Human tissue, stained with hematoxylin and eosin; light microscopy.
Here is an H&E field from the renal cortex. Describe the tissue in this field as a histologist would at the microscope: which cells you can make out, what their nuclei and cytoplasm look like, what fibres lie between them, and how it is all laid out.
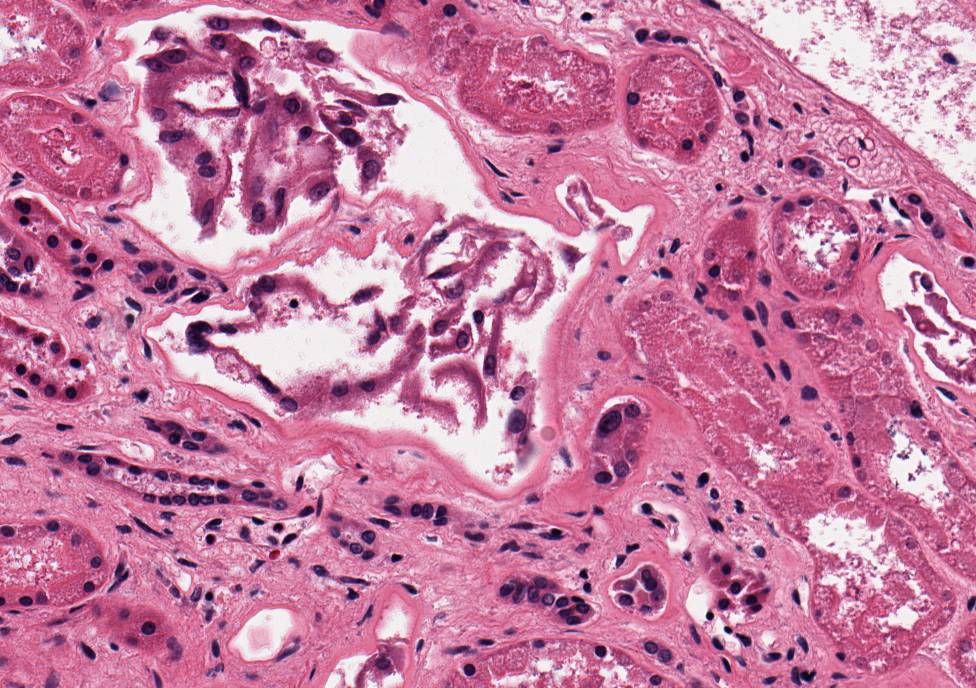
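Tubules of varying size set in pink fibrous stroma. One large irregular space, upper left. Lower left: small tubules, nuclei dark and closely packed. No fat cells. Upper right corner: fibrous edge, with pale pink granular material beyond it, outside the tissue.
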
